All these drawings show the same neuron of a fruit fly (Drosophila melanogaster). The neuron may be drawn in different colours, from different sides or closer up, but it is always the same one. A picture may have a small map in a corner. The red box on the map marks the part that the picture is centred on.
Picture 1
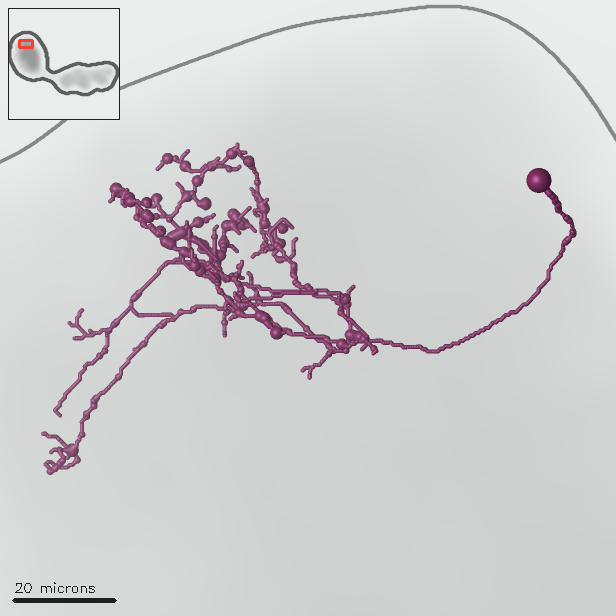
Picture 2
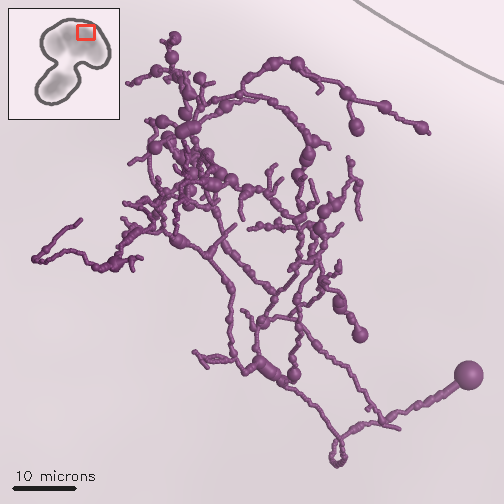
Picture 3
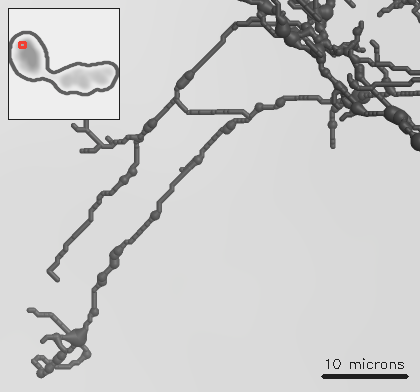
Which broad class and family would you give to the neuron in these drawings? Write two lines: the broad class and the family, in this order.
central-brain intrinsic neuron
hemilineage SLPad1_posterior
